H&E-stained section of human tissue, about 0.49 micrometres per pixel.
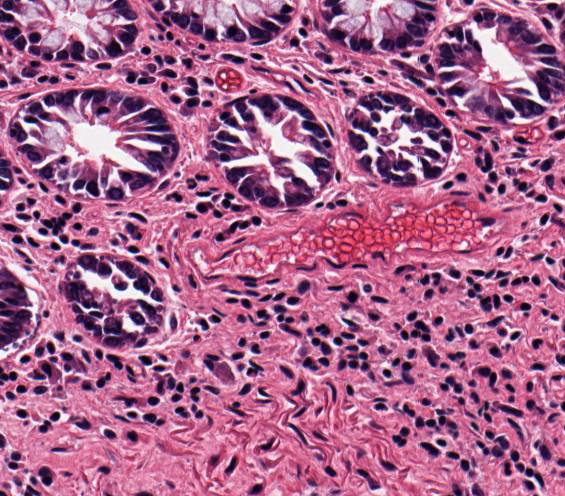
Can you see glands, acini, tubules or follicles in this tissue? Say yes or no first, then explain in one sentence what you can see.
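Yes. The glands in the middle row have narrow, star-shaped central lumens.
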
